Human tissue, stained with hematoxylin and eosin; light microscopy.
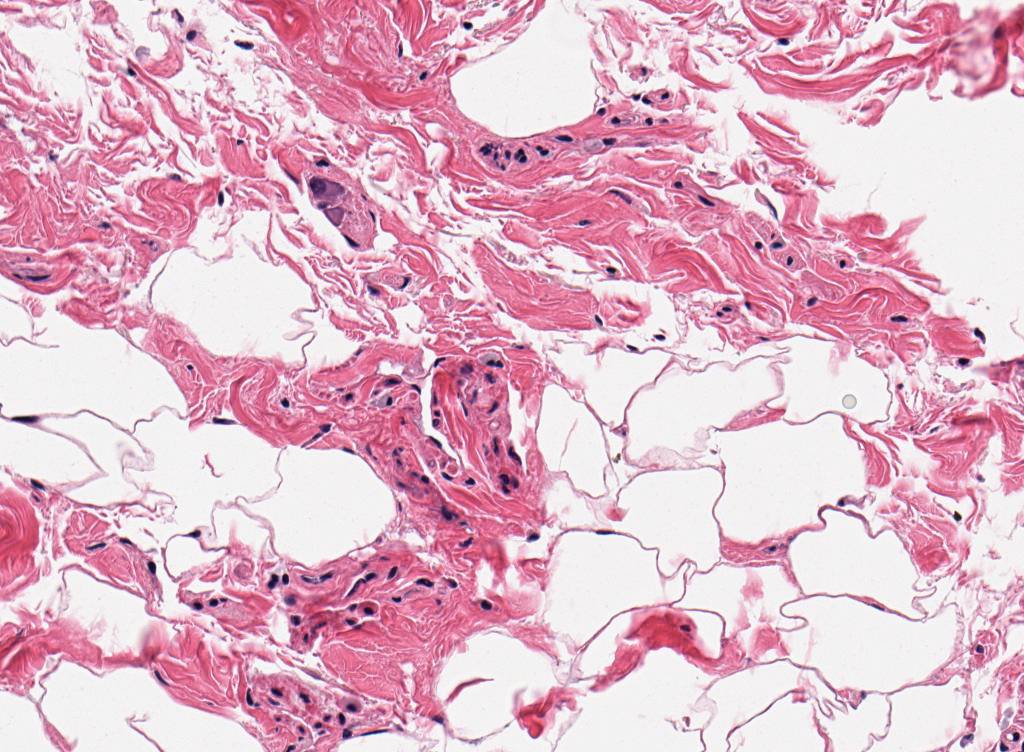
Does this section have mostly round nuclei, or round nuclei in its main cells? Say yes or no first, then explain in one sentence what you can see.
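No. Nuclei are sparse and mostly small, dark and spindle-shaped, lying between the collagen bundles.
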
